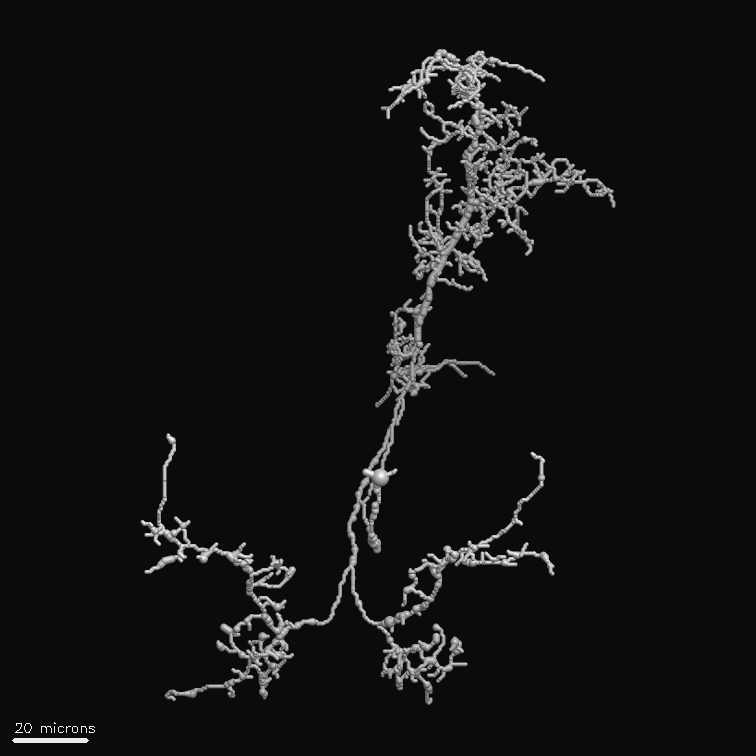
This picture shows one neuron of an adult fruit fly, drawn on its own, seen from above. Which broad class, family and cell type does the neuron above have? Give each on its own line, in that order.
central-brain intrinsic neuron
hemilineage DM1_antero_dorsal
ATL026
